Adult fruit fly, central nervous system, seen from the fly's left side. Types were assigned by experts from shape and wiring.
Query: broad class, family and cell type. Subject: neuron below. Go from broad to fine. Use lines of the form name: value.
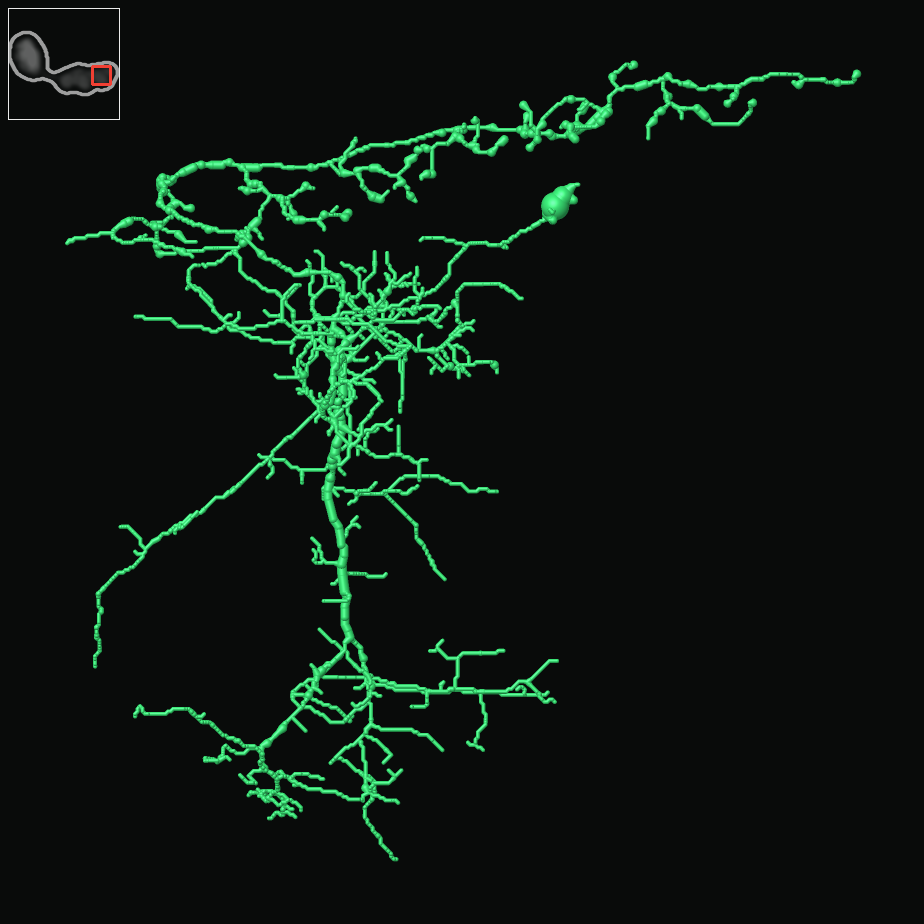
broad class: nerve-cord intrinsic neuron
family: hemilineage 19A
cell type: IN19A032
